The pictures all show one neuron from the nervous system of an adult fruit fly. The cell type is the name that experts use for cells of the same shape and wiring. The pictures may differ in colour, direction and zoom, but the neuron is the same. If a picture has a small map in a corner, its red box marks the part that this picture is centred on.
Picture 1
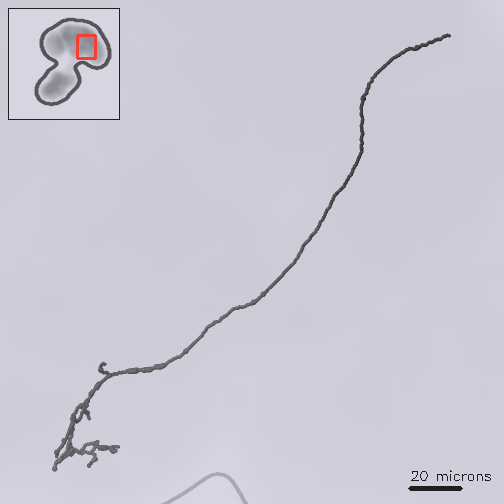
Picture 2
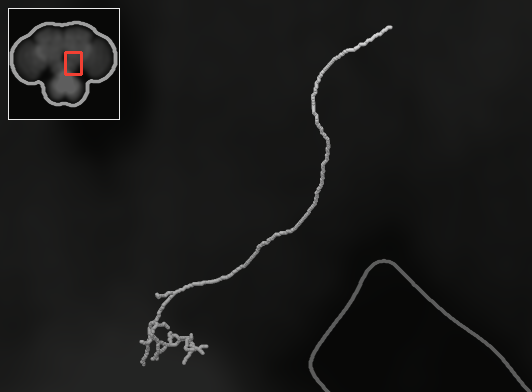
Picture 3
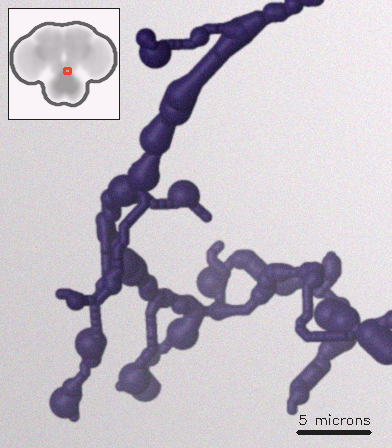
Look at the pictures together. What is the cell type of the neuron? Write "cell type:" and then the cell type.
cell type: BM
